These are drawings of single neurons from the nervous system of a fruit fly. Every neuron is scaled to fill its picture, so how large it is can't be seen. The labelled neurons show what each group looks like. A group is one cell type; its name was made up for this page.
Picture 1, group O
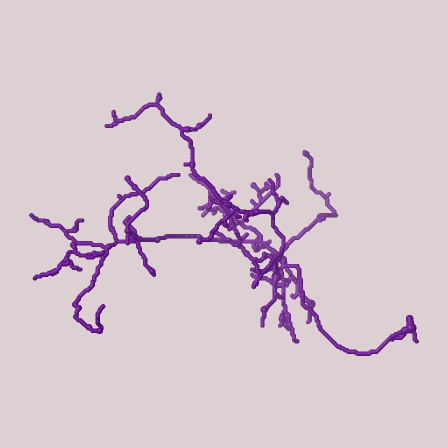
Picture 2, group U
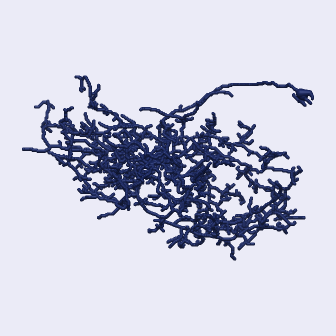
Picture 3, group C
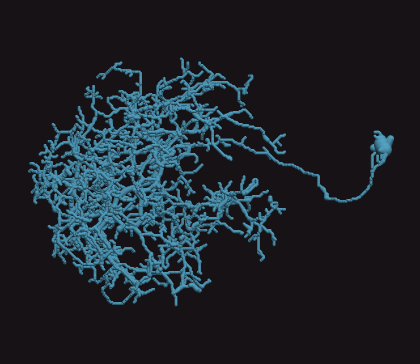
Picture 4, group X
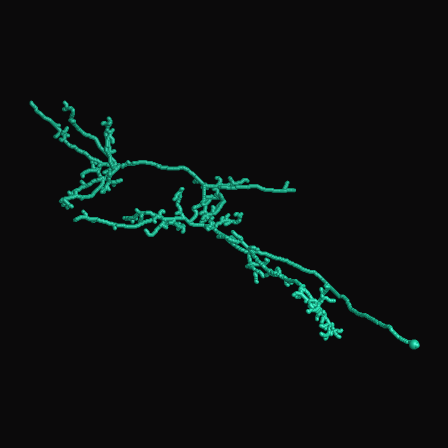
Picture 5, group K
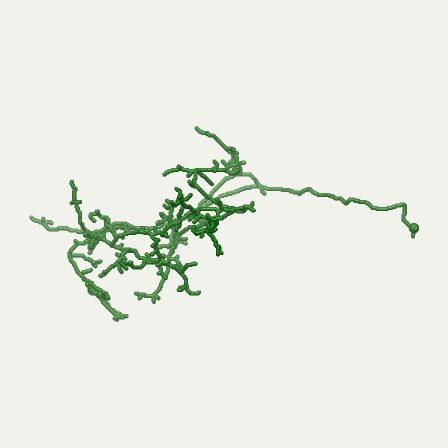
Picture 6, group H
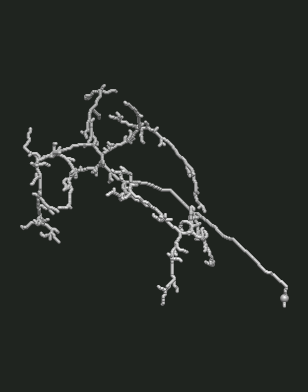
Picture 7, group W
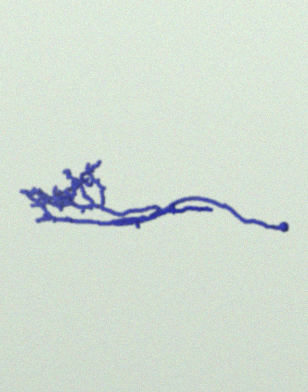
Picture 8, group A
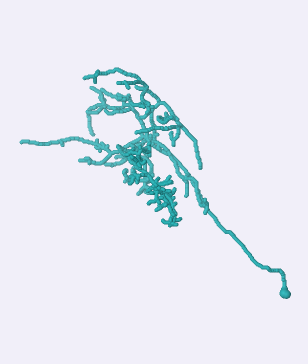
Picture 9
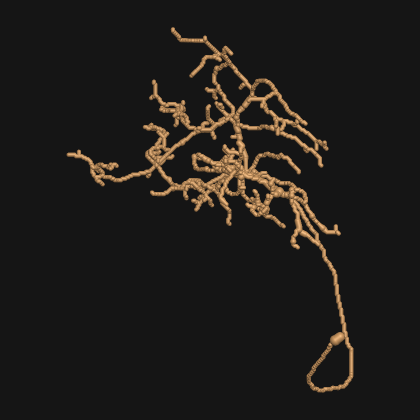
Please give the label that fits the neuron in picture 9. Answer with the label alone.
group A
